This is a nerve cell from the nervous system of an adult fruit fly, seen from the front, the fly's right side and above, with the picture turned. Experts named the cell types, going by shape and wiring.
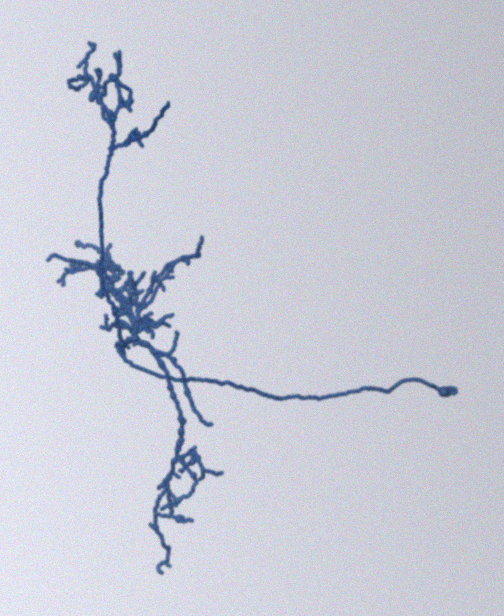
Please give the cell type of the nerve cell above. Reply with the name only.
PS208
